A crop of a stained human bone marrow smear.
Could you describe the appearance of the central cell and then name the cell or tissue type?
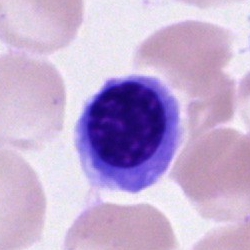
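Most of the cell is taken up by the nucleus, and you'll see its chromatin is dark purple and coarsely clumped. The cytoplasm is blue, and its rim is widest below the nucleus. This one is an erythroblast.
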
